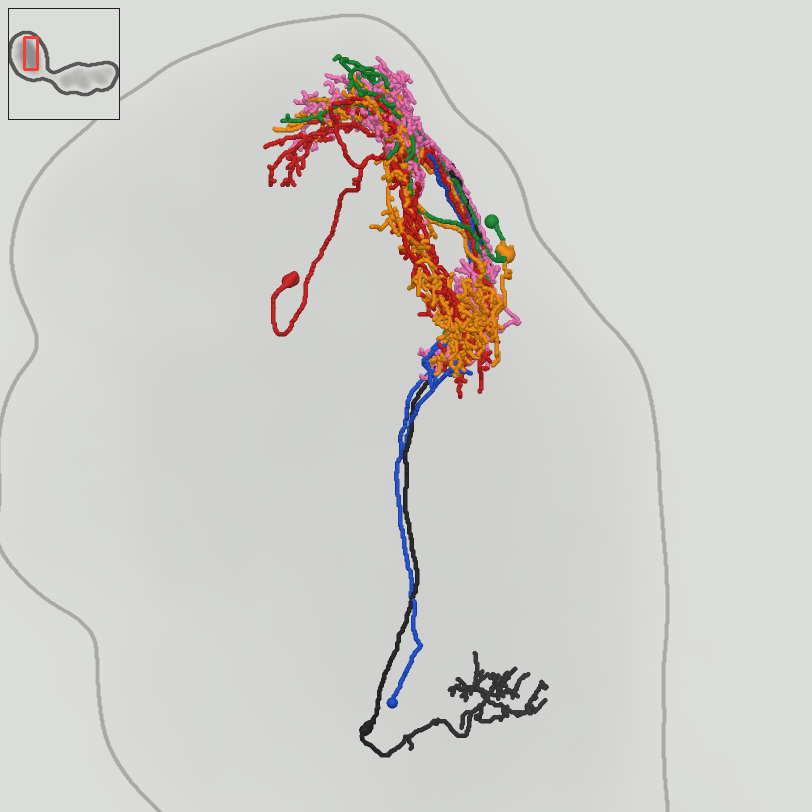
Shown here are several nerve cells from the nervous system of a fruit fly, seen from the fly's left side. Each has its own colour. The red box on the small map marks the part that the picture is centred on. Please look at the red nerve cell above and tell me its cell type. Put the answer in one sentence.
The cell type is SLP098.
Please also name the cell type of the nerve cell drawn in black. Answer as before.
The cell type is MeVP10.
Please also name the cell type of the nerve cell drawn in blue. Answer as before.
The cell type is CB2685.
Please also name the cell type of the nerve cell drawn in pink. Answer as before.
The cell type is SLP365.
